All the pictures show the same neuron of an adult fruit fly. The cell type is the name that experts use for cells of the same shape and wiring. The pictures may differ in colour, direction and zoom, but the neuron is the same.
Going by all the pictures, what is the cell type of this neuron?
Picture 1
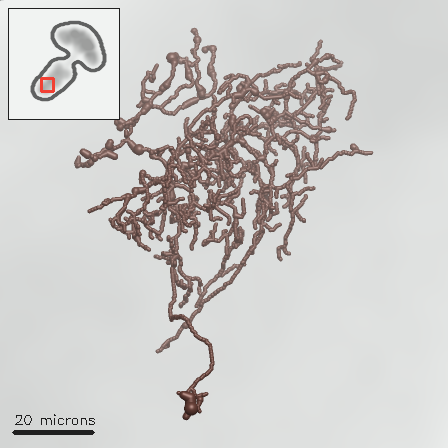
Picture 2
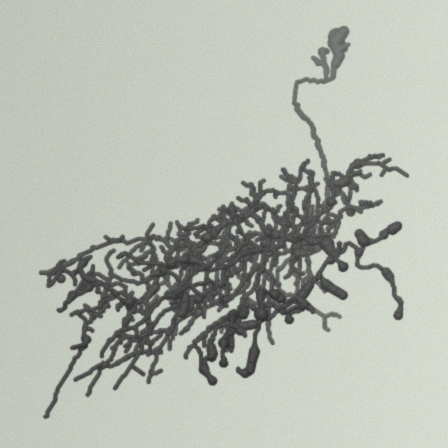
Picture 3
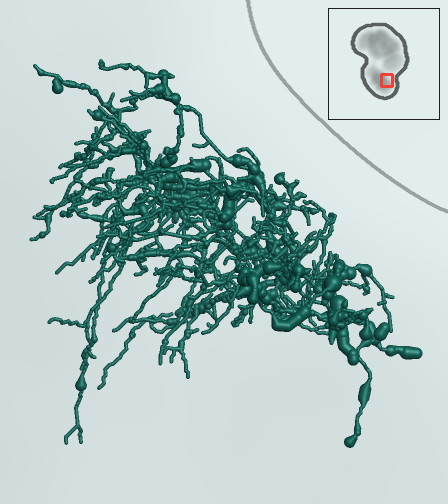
IN06A066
